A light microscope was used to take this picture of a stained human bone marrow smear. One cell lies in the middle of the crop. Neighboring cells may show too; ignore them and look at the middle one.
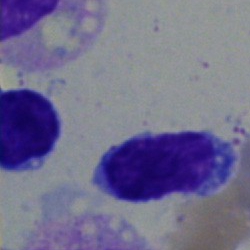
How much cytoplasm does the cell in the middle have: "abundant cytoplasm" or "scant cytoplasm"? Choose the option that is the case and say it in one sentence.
A narrow rim is all the cytoplasm this cell has.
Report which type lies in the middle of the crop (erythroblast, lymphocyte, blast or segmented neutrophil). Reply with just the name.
lymphocyte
